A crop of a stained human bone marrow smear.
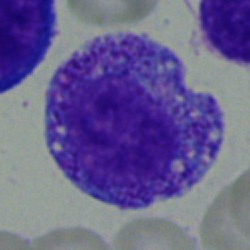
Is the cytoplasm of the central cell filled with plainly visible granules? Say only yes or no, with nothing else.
Yes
